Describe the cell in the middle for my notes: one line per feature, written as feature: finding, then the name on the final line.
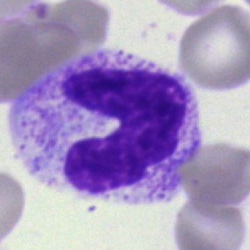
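Nucleus: a single mass, unsegmented, bent into a C or horseshoe
Curve: concave side opening toward the left
Chromatin: dense, dark purple, coarsely clumped
Cytoplasm: abundant, pale lilac
Name: so, a band neutrophil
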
